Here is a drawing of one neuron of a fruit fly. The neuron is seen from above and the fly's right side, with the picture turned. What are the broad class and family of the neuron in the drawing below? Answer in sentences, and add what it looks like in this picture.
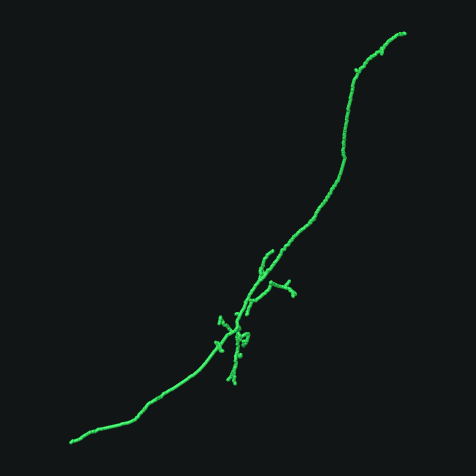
It is a sensory neuron entering the nerve cord. The name of its family is class mechanosensory proprioceptive. The drawing shows no cell body. As drawn here it is about as wide as it is tall.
